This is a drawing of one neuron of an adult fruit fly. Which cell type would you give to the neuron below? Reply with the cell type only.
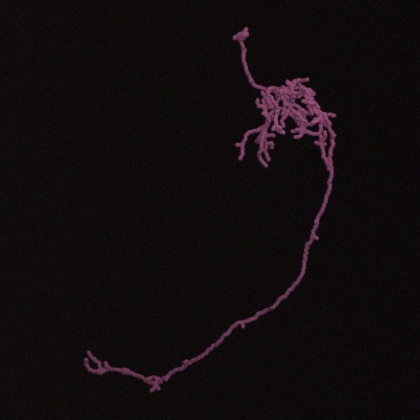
CB4083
